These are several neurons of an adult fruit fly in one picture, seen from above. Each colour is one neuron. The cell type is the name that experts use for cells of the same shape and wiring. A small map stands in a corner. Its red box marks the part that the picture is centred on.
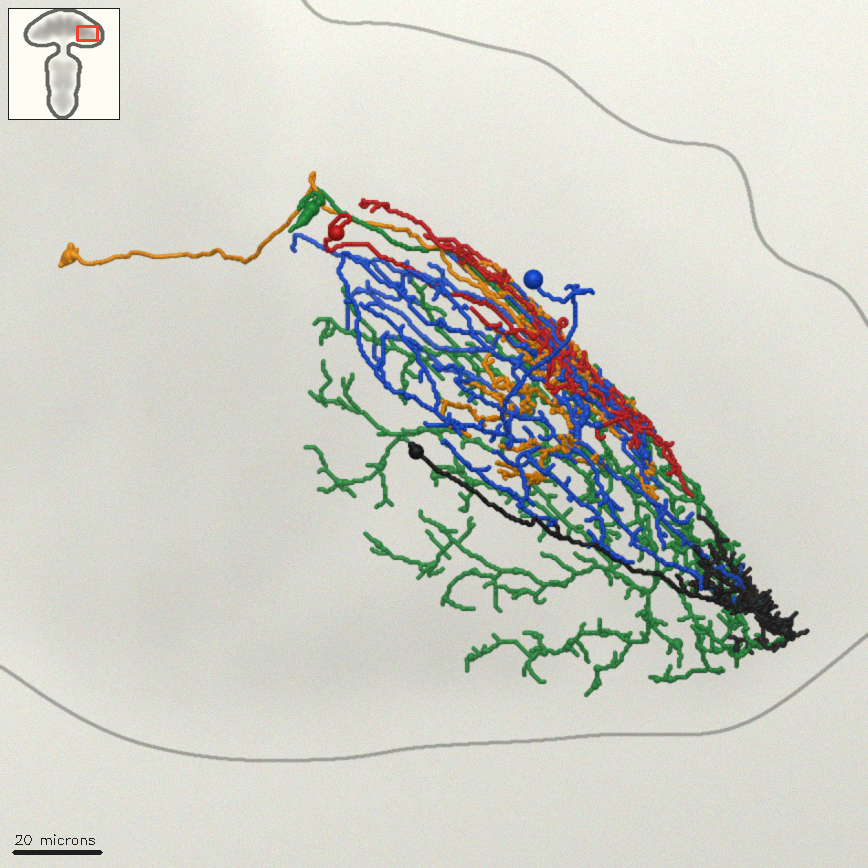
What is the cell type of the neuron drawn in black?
Cm22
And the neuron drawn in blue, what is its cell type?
Cm14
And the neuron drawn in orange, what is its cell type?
Cm20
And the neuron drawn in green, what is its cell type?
Cm21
